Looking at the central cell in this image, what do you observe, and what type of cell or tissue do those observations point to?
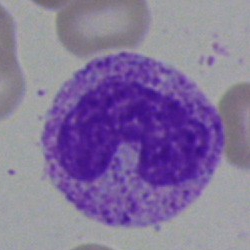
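My eye goes first to the nucleus, which is kidney-shaped, its indentation opening downward. Its chromatin is dark purple and coarsely clumped. The cytoplasm is a pale pinkish-lilac, with fine purple granules scattered all through it. This one is a band neutrophil.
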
